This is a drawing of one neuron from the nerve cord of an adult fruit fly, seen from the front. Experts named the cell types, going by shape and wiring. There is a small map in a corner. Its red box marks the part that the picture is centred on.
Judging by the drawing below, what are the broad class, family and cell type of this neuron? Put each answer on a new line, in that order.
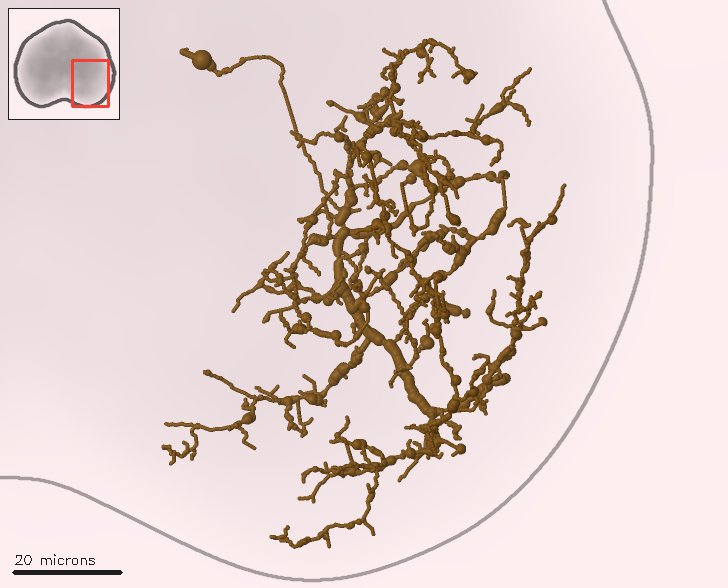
nerve-cord intrinsic neuron
hemilineage 03A
IN03A031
